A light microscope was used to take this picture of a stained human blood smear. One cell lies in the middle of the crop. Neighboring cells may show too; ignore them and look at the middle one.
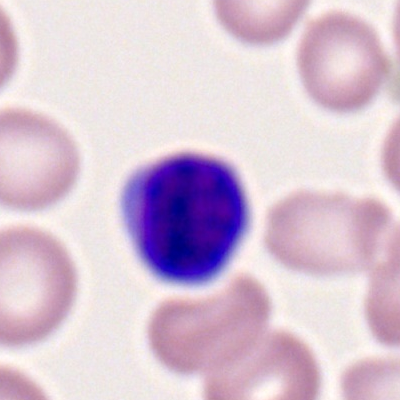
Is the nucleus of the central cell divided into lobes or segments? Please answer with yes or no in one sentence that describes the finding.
No, this cell's nucleus is one compact mass of round, oval or kidney shape.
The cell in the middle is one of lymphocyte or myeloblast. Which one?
lymphocyte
